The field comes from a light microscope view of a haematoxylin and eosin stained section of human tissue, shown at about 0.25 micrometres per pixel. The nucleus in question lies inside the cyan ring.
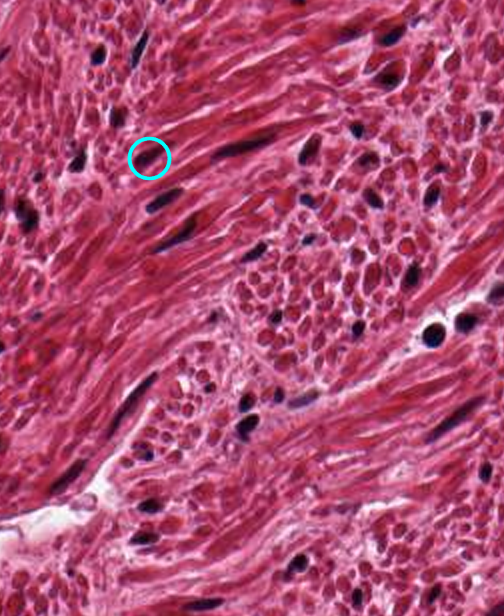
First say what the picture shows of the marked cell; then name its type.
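The nucleus is elongated, like a rod with blunt rounded ends, and lies lengthwise along the cell. The nucleus is stained dark and fairly evenly throughout, with a smooth outline. The cytoplasm is deep pink-red and streaked lengthwise, and it merges with the neighbouring fibres without a sharp border of its own. The cell lies within a bundle of parallel, elongated fibres that run obliquely across the field, close to a neighbouring bundle whose fibres are cut across and appear as small round profiles. The marked nucleus belongs to a smooth muscle cell.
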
